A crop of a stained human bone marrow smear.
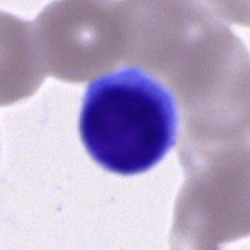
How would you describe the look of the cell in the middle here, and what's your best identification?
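Roughly round in outline, the cell has a slightly angular edge at its upper right. Almost no cytoplasm can be distinguished from the dark nucleus. The whole cell stains a deep, nearly uniform blue-purple. The chromatin appears dense and dark, with no open pattern visible. The cell is a lymphocyte.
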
